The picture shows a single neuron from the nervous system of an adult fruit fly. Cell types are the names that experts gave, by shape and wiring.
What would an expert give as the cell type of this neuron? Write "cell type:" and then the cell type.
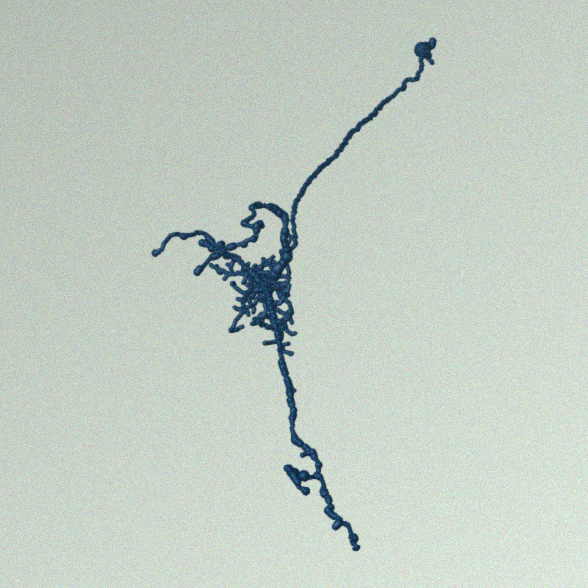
cell type: IN08B008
